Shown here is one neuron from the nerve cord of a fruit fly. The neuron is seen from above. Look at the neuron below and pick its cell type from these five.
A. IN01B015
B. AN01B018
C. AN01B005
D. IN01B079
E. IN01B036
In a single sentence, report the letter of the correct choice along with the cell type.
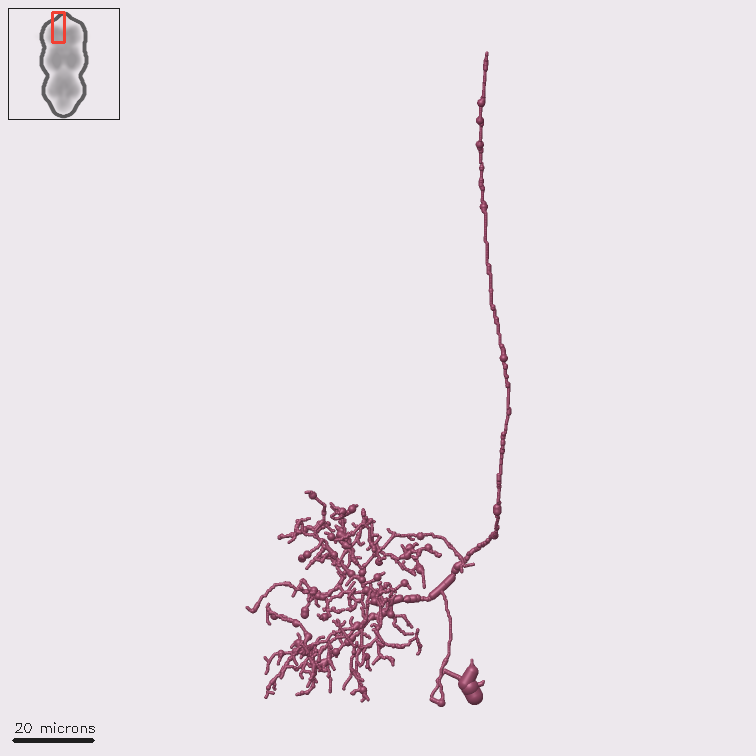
The neuron belongs to the cell type AN01B018, given as option B.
